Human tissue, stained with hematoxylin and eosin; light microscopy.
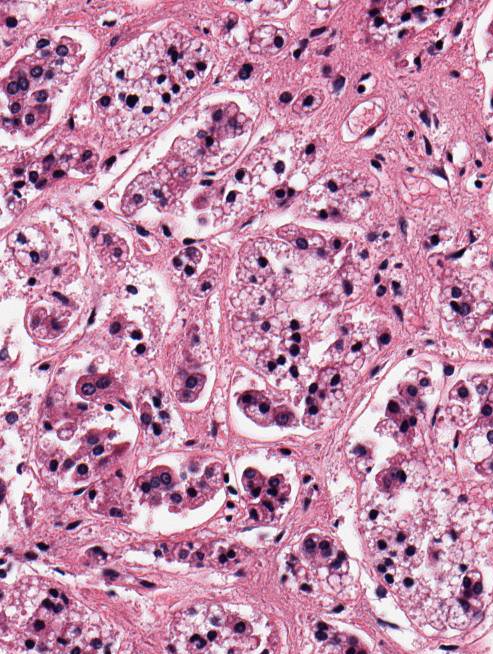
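Adrenal gland, H&E. Cells in rounded and oval nests throughout, divided by thin fibrous septa. Many nest cells: pale cytoplasm filled with numerous small clear vacuoles. Nest cell nuclei small, round, darkly stained. Lower left: some nests with denser pink, non-vacuolated cytoplasm.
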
